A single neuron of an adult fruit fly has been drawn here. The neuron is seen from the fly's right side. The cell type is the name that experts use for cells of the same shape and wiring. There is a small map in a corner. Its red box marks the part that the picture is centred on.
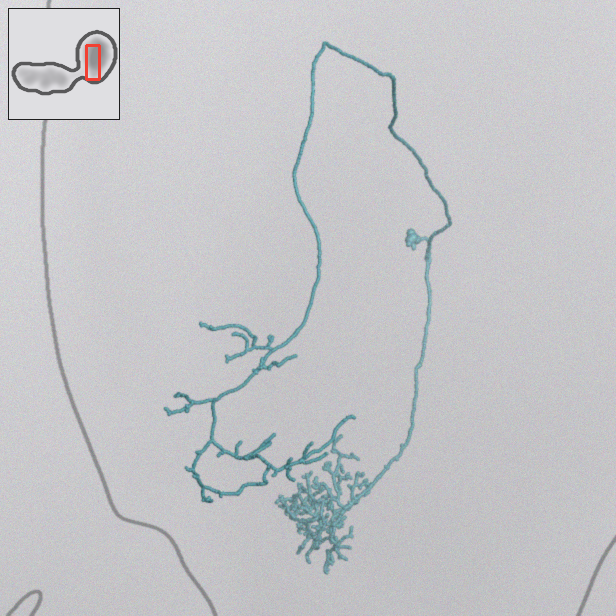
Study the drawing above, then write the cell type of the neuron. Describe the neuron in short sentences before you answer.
Dozens of branch ends can be seen. In this view it is taller than it is wide. It is an optic-lobe intrinsic neuron. Its cell type is LC14b.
